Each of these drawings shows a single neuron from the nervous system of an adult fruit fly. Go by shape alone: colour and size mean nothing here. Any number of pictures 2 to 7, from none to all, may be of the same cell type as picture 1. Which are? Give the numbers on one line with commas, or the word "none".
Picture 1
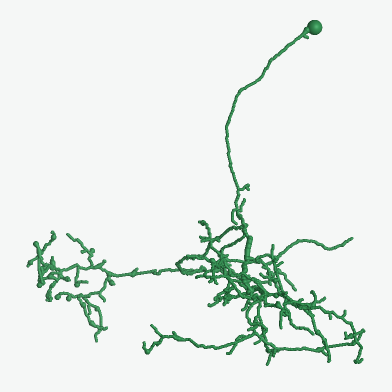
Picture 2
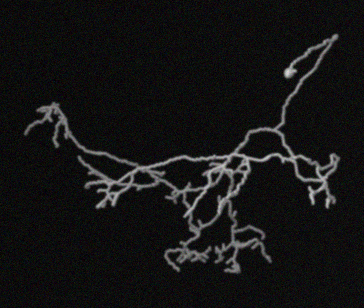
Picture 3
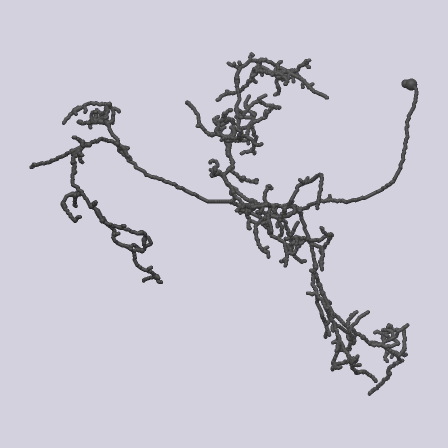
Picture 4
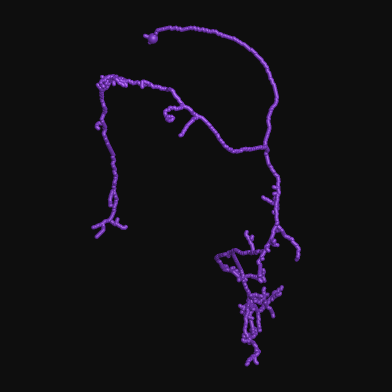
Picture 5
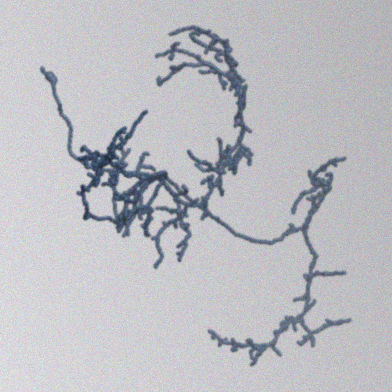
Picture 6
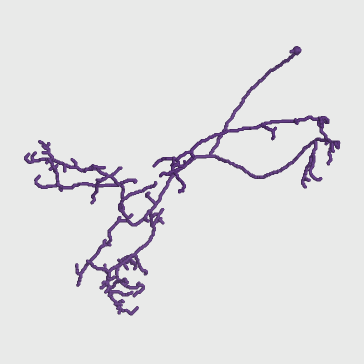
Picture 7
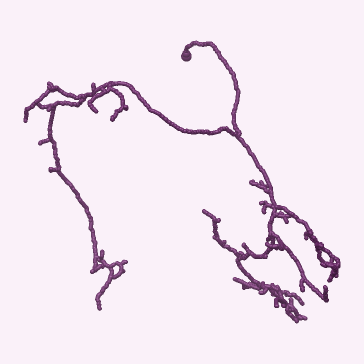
3, 5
